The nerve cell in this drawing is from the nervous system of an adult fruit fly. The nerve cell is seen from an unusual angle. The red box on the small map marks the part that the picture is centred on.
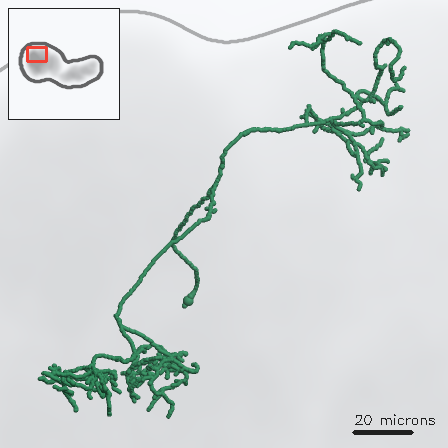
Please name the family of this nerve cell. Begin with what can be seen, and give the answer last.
By the scale bar it is about 140 microns tall in this view. The picture shows dozens of branch ends. Its broad class is central-brain intrinsic neuron. The name of its family is class DAN.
